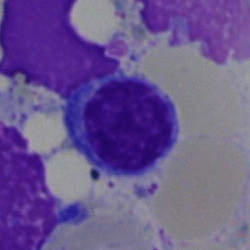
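Lymphocyte at the centre, checked in turn: nucleus filling most of the cell, with only a narrow rim of cytoplasm; that rim deep blue and wider on the left than on the right; chromatin dark purple, mottled with lighter patches rather than smooth.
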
